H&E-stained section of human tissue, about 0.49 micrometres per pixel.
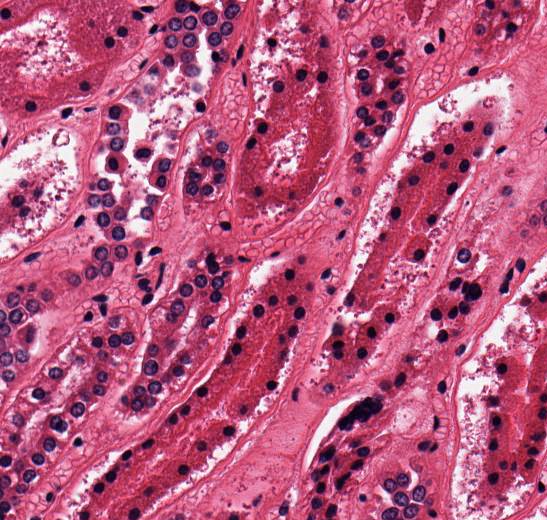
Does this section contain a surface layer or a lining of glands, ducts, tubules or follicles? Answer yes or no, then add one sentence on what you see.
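Yes. The cells lining the tubules have abundant granular pink cytoplasm.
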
